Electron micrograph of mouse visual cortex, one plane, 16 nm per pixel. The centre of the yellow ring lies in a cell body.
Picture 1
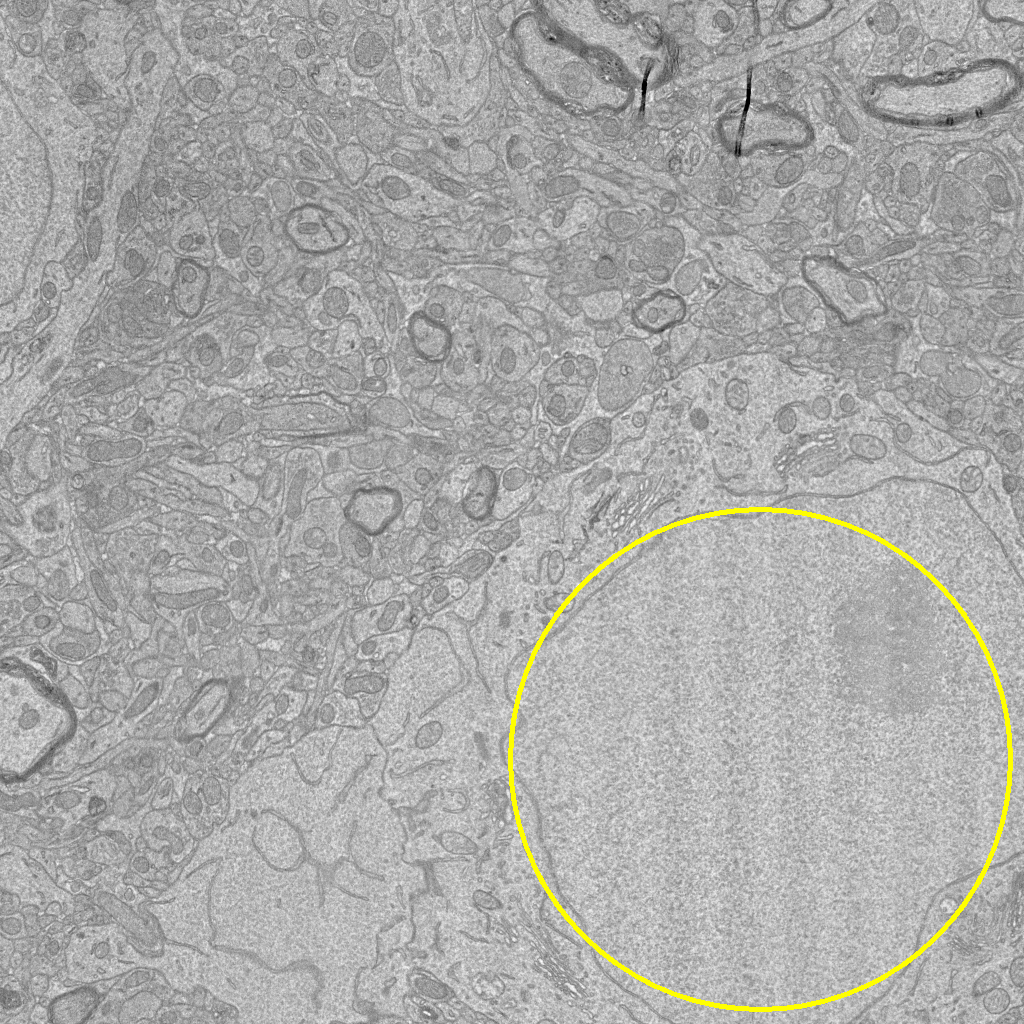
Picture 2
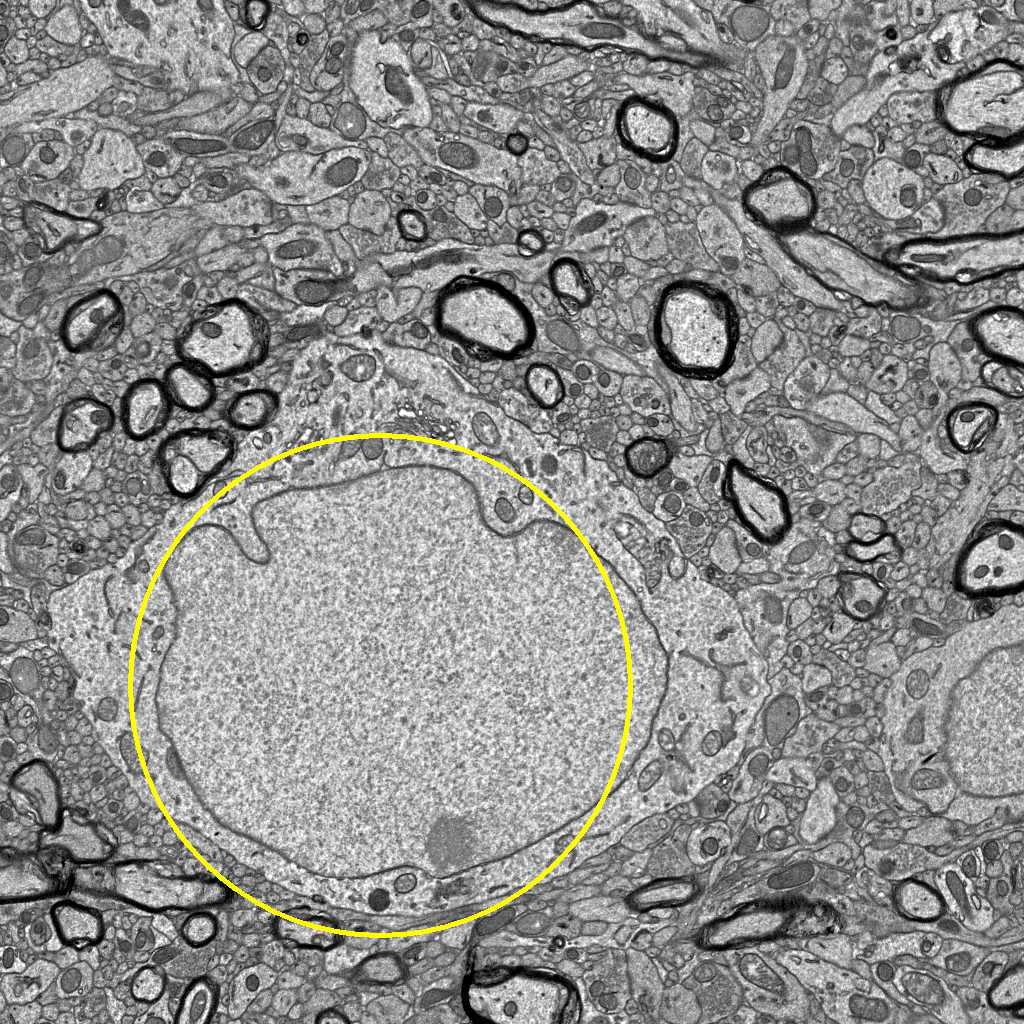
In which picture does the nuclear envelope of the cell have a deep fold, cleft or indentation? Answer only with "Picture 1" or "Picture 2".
Picture 2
